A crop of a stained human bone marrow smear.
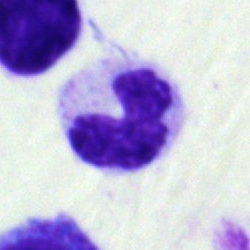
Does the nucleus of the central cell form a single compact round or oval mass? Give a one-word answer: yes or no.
No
